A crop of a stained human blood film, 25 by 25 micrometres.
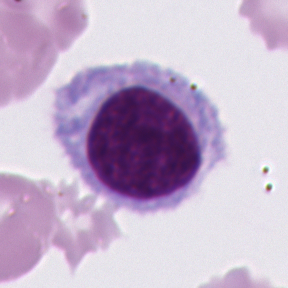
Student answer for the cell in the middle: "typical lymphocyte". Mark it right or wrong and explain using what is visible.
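Let me go round this cell one feature at a time. Its border is ragged and fuzzy, with many small irregular bumps, and it measures about 16 by 13 micrometres. The nucleus is round, about 10 micrometres across, and fills about 50% of the cell's area.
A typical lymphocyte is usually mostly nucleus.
So that proportion tells against typical lymphocyte.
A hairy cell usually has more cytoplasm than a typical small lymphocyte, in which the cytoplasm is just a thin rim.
The same proportion therefore goes with hairy cell. The cytoplasm is pale greyish-blue, with a paler band lying directly around the nucleus.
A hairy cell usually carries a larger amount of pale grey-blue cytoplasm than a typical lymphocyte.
That colour speaks for hairy cell. I see no distinct granules and no vacuoles.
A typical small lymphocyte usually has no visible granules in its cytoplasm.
The lack of granules does not count against typical lymphocyte. No distinct nucleolus stands out either.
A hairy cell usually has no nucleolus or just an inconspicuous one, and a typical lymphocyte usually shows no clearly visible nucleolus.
That feature fits both names. Putting it together, typical lymphocyte does not fit; this is a hairy cell.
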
